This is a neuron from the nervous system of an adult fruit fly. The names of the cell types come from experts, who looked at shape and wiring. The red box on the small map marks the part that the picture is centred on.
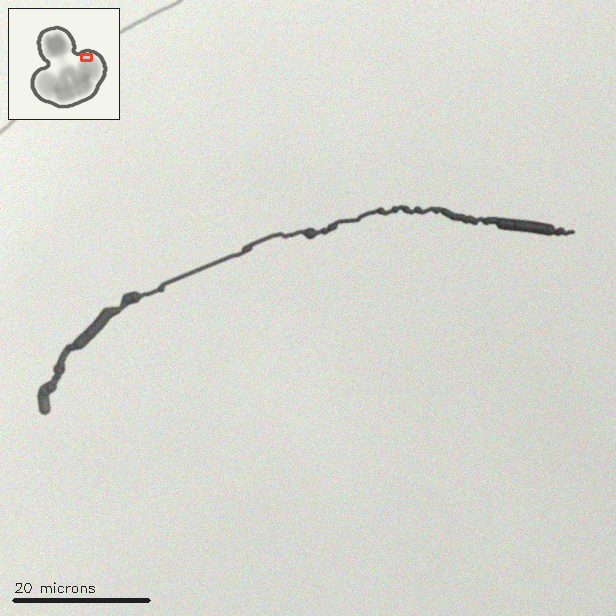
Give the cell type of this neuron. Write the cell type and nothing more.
R8y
